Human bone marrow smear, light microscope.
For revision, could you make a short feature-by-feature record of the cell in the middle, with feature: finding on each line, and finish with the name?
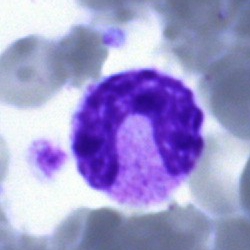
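Nucleus: thick curved band, an arch opening toward the bottom
Chromatin: dark purple, coarsely clumped
Cytoplasm: pale pink-lilac
Granules: fine, pink-purple, scattered through the cytoplasm
Name: band neutrophil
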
